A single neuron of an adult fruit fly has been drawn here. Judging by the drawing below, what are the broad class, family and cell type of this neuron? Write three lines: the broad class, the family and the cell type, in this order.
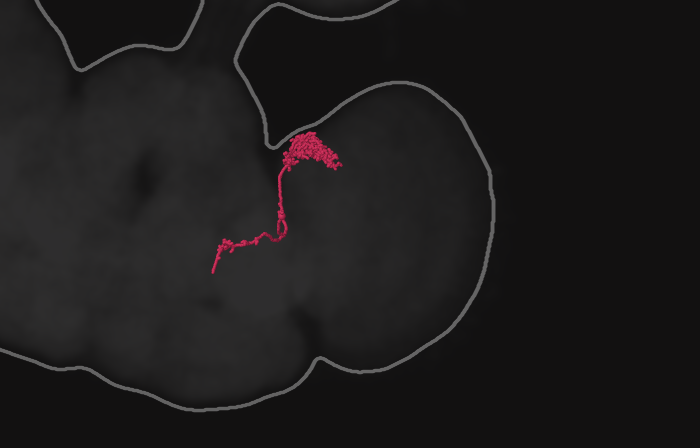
visual projection neuron
LC
LC31a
